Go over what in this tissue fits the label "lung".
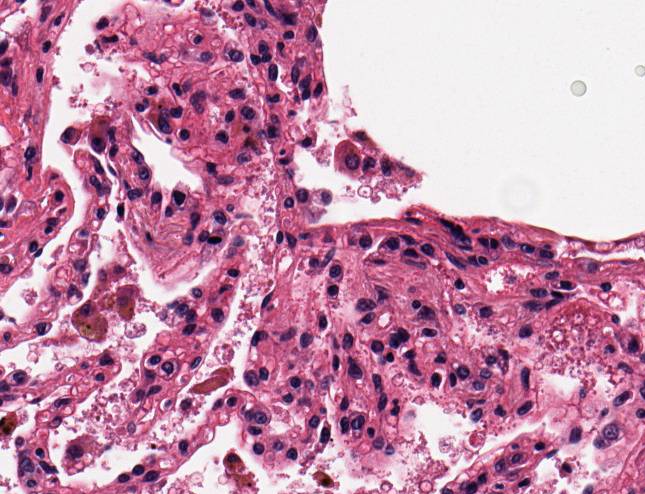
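This section is lung.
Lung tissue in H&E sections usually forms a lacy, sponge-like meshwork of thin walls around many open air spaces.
The spaces and septa here fit that, but the spaces are narrow, holding pale pink granular debris and scattered loose cells. Within the septa, many cells have elongated, spindle-shaped nuclei set in pink stroma. Rounded cells with golden-brown granular pigment in their cytoplasm lie in the spaces, mostly in the left half. No fat cells are present anywhere in the field.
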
